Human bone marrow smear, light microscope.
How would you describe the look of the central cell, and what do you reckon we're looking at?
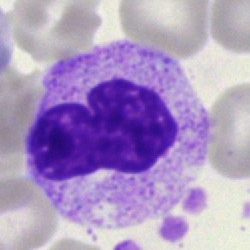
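Lobed nucleus with a notch indenting its upper edge, stretching across the cell from left to right. Pale lilac cytoplasm, fine purple granules scattered throughout. This is a band neutrophil.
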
